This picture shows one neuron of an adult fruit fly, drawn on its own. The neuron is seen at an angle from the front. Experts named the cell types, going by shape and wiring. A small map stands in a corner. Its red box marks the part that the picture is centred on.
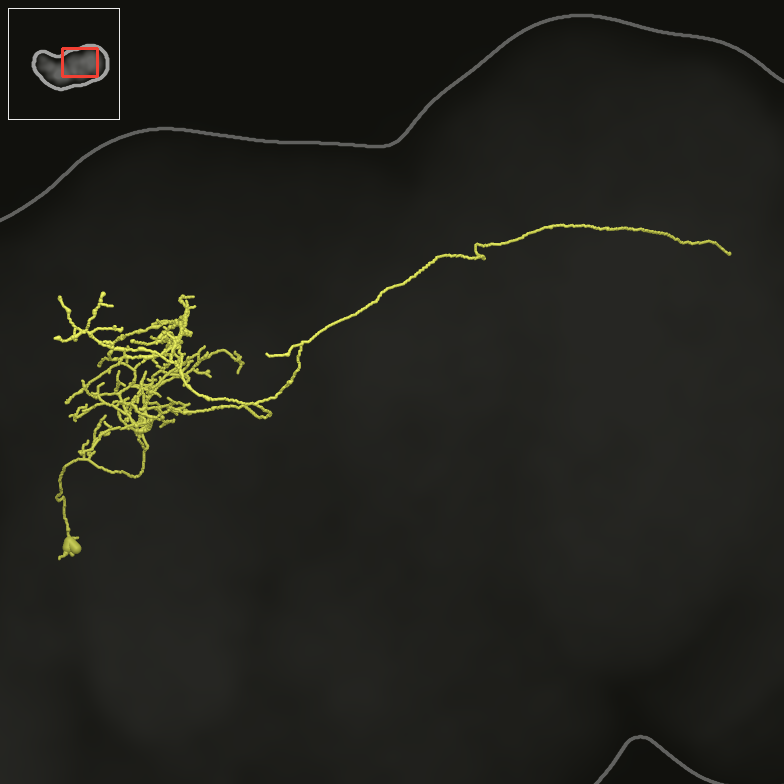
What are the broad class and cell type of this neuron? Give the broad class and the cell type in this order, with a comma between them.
central-brain intrinsic neuron, CL258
